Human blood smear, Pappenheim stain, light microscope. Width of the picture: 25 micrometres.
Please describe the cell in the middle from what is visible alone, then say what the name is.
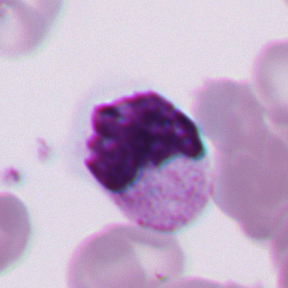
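Knobbly, irregular nuclear outline with several indentations. Nucleus in upper part of cell; cytoplasm mainly lower right. Cytoplasm pale pinkish, not blue, filled with fine, evenly scattered pink-purple granules. Segmented neutrophil.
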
